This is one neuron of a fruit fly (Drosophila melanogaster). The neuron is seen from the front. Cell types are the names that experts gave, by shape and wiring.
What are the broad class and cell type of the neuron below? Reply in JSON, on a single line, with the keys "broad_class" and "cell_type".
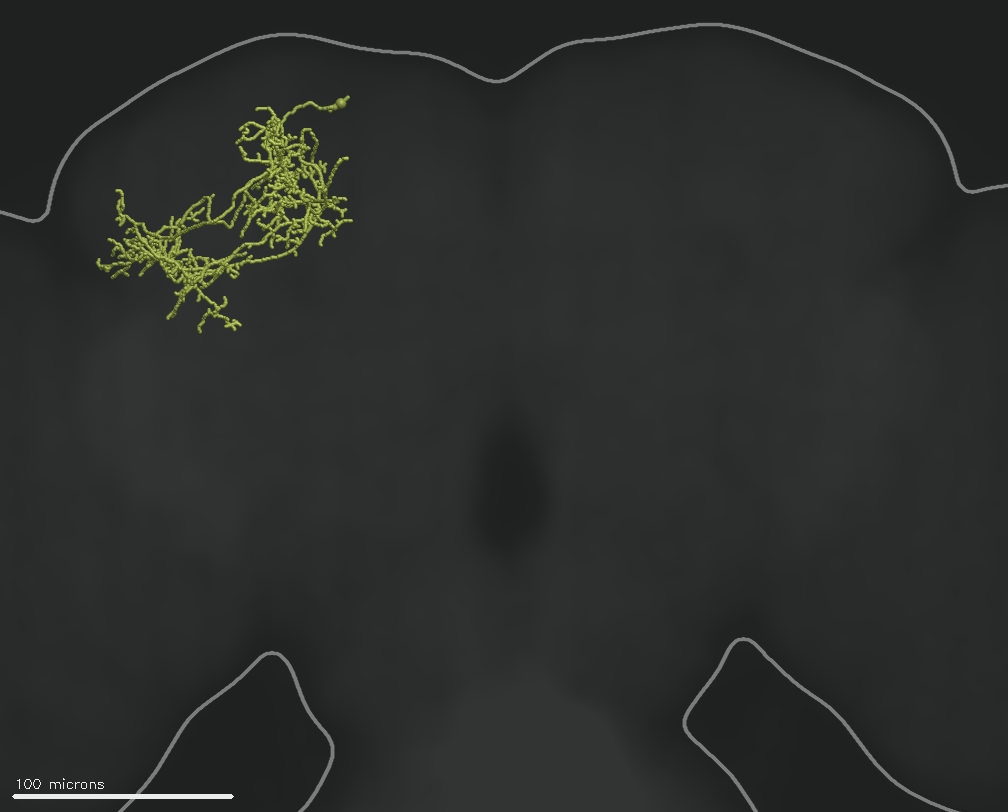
{"broad_class": "central-brain intrinsic neuron", "cell_type": "AVLP471"}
